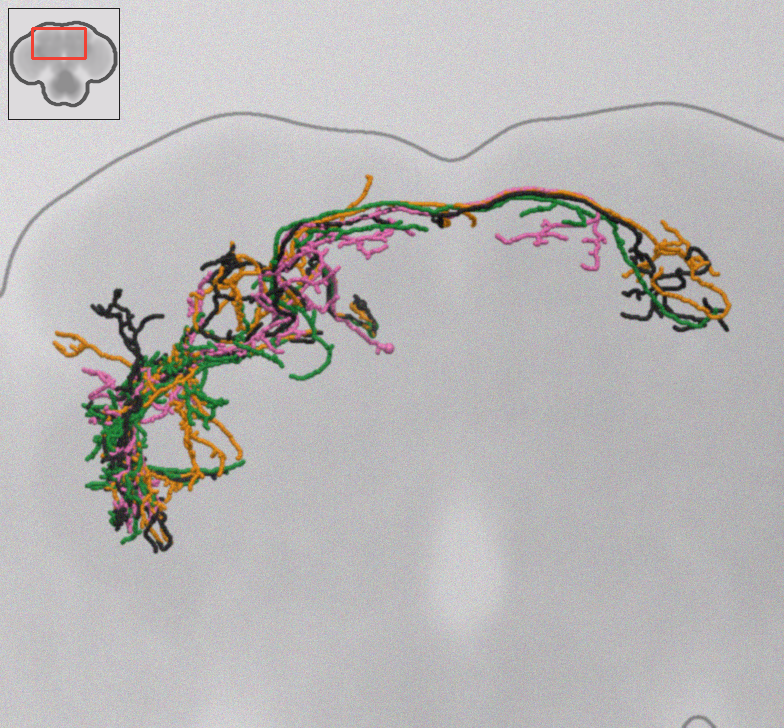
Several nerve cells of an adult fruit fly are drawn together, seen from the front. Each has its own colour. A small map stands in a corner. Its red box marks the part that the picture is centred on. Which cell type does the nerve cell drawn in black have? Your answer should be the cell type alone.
pC1_8c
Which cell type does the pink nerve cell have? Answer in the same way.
pC1_8a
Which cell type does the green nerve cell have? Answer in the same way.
pC1_7b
